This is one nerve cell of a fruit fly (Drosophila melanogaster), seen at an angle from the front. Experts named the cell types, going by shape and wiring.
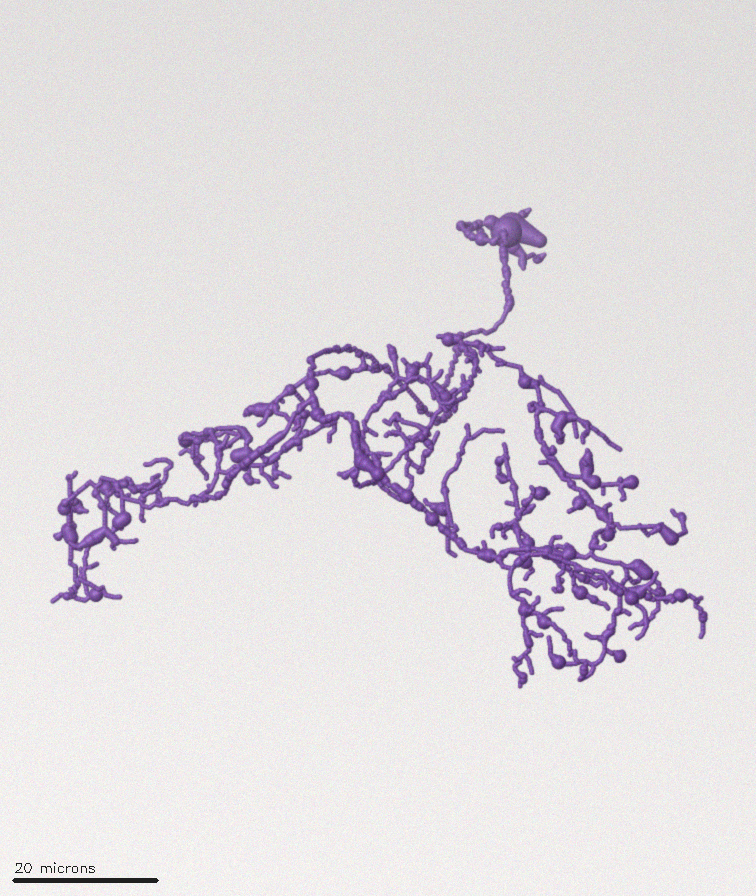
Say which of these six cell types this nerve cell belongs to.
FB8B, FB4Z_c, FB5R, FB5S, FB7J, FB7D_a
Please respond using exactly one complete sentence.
The cell type given to this nerve cell is FB7J.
